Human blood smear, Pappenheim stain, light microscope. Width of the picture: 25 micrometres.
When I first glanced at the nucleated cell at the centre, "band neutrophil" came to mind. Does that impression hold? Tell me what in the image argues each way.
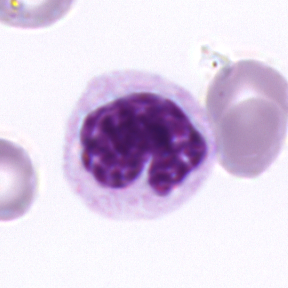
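Band neutrophil is the right name for this cell. The cytoplasm decides it first: pale pinkish-lilac, forming a rim all around the nucleus and scattered with fine pink dust-like granules.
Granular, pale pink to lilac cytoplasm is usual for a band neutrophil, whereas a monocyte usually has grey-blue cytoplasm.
The chromatin then adds to it, being dark purple and clumped, with small paler gaps between the clumps.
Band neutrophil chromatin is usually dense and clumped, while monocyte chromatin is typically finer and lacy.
Both features speak for band neutrophil and against monocyte. Two further features would suit a monocyte as well and so do not decide: the kidney-shaped nucleus, with a deep notch cut into its lower edge, and the cell's size of about 13 micrometres.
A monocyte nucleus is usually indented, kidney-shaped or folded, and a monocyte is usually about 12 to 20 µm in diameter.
The nucleus measures about 11 by 9 micrometres and fills about 50% of the cell's area. The outline is round and smooth, without surface projections, and no nucleoli can be seen.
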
